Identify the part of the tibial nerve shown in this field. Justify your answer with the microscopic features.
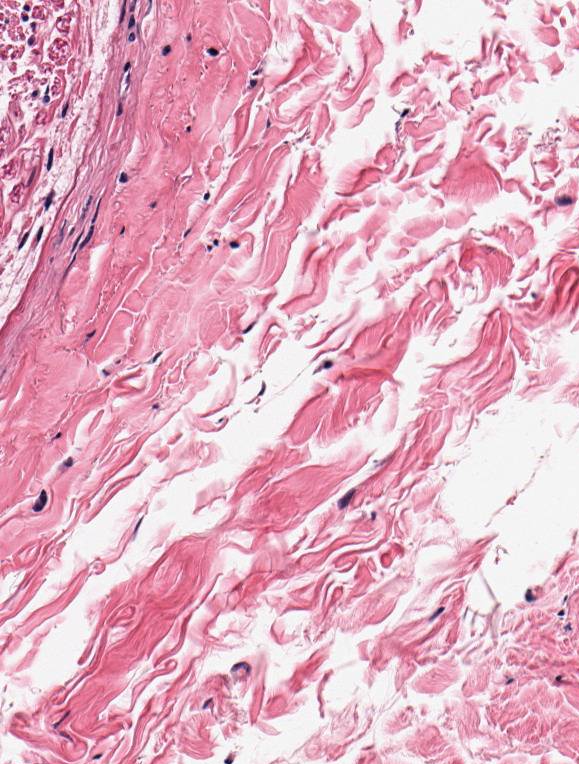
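What you're looking at is epineurium. Notice that almost the whole field is thick, wavy, eosin-pink collagen bundles, with only sparse, small, dark, spindle-shaped nuclei lying singly between them.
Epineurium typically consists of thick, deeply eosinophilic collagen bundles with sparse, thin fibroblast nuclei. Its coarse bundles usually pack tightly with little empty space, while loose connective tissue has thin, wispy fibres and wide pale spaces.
Now look along the upper-left edge: the collagen there is more compact and holds more elongated nuclei than elsewhere. You won't find any epithelium in the field.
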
